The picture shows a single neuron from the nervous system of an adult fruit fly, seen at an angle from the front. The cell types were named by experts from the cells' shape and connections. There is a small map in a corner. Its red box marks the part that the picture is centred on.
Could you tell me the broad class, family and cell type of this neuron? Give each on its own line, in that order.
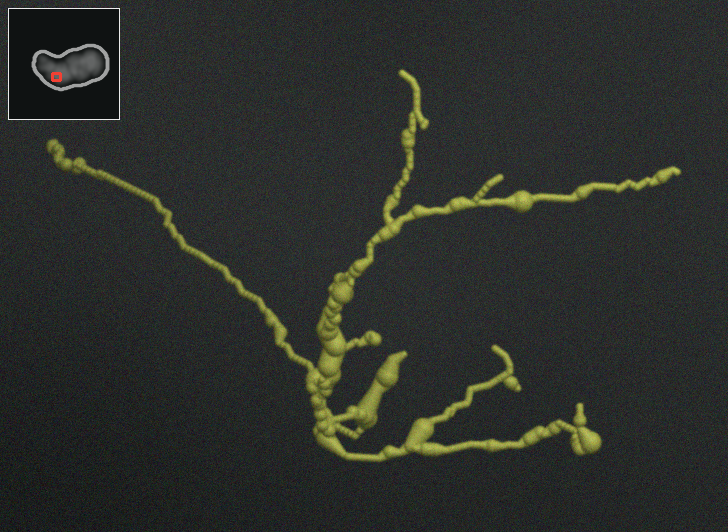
sensory neuron entering the nerve cord
class mechanosensory tactile
SNta29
